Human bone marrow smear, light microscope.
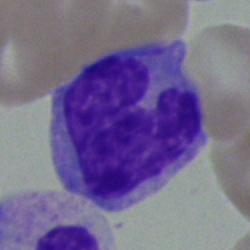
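Monocyte, centre of a stained human bone marrow smear. Outline irregular, not smoothly round. Nucleus deeply notched at upper right, giving a folded, lobed shape. Moderate rim of pale blue cytoplasm around the nucleus. Small rounded knob of cytoplasm projecting from the top right edge of the cell.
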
